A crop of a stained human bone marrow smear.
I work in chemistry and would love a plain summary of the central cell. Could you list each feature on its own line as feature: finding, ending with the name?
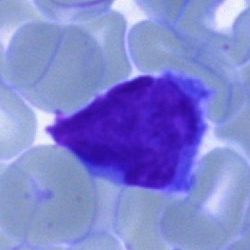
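Outline: irregular and angular rather than round
Nucleus: fills most of the cell
Cytoplasm: only a thin rim, no granules visible
Border: small ragged projections at the upper right
Name: lymphocyte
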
